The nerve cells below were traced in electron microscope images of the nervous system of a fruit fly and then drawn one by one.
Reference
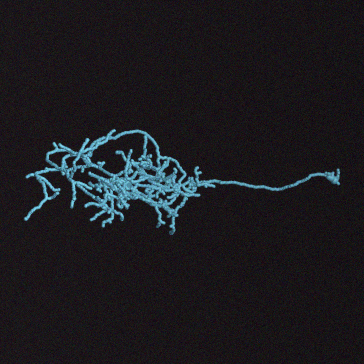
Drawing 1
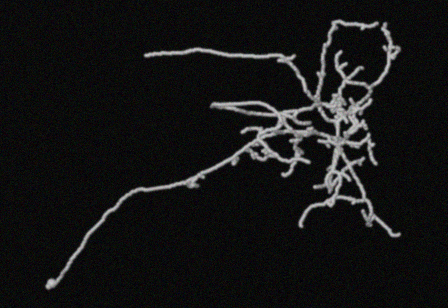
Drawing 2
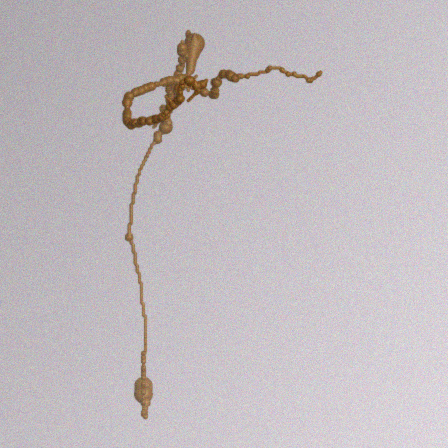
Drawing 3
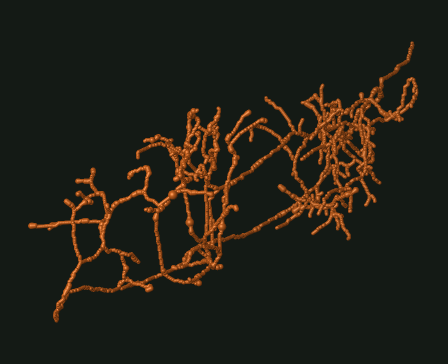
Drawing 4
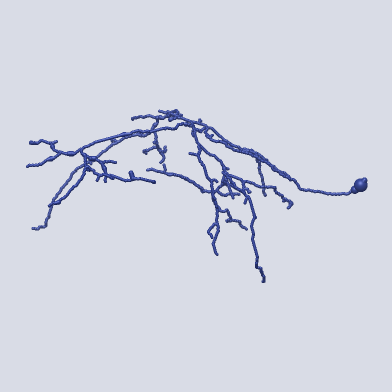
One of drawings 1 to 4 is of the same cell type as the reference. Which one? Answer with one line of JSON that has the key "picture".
{"picture": 3}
